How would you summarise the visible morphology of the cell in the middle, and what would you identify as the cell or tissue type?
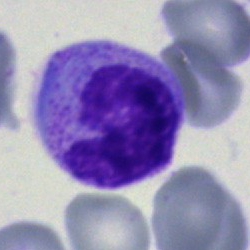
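A smooth edge bounds a roughly round outline. The nucleus lies off-centre toward the right, indented along its left side where it faces the cytoplasm. Its chromatin is dark purple and coarsely clumped. The cell is a monocyte.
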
